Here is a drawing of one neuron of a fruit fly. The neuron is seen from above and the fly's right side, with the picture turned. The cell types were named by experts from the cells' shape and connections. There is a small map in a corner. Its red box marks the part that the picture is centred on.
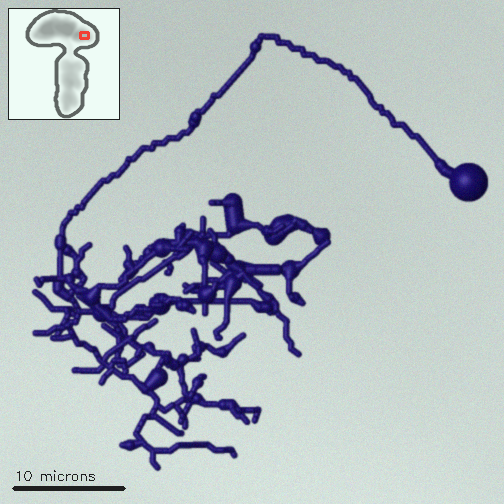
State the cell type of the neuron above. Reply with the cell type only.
Mi16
